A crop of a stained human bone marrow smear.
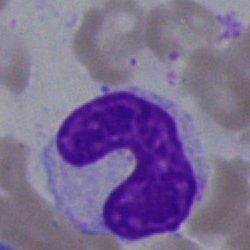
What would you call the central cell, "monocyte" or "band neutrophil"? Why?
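Band neutrophil, going by the chromatin: it's dense and dark purple, with just small paler patches.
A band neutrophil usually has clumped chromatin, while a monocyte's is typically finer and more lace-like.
Otherwise, the nucleus is bent into a horseshoe with its hollow opening toward the lower left, and the cytoplasm is pale greyish-blue.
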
